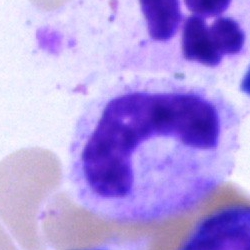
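Band neutrophil in a stained bone marrow smear. Round outline; nucleus bent into a horseshoe opening toward the bottom, with dense dark purple chromatin. Pale lilac cytoplasm.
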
